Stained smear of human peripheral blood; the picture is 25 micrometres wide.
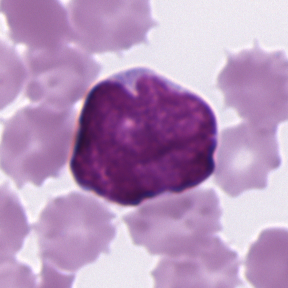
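Myeloblast, about 13 micrometres across, with a nucleus of about 13 by 11 micrometres that fills about 90% of the cell's area. A small notch marks the top edge of the nucleus, and the chromatin stains dark purple throughout. Cytoplasm forms only a thin rim, widest at the top of the cell, and the little of it that shows is pale blue.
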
